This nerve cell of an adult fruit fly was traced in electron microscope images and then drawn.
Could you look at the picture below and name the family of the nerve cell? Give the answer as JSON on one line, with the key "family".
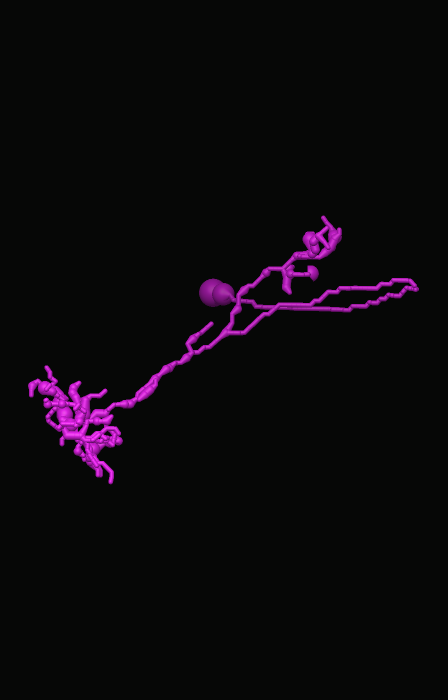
{"family": "T"}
